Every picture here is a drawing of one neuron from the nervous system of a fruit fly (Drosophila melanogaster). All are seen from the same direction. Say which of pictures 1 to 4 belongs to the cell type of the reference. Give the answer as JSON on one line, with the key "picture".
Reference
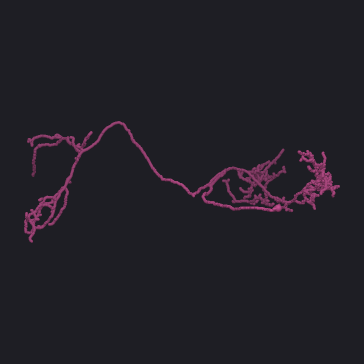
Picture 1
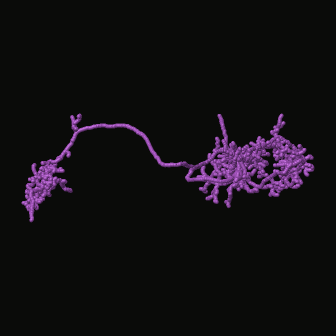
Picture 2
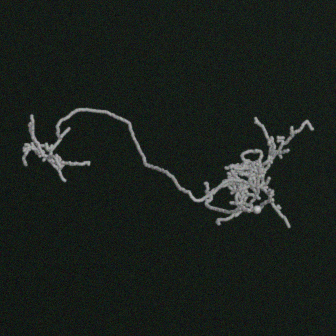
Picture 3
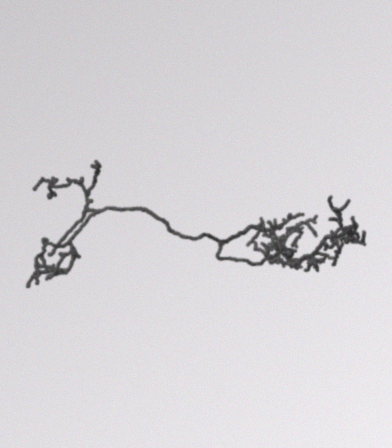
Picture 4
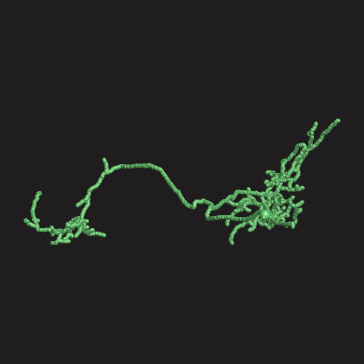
{"picture": 3}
